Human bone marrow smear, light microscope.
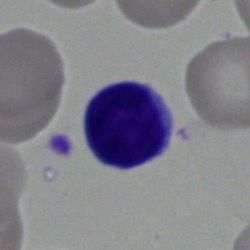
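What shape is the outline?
Round and smooth.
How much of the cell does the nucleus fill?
Nearly all of it, leaving at most a very thin rim of cytoplasm, with no vacuoles visible.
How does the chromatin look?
Dense and deep purple.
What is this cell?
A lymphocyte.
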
